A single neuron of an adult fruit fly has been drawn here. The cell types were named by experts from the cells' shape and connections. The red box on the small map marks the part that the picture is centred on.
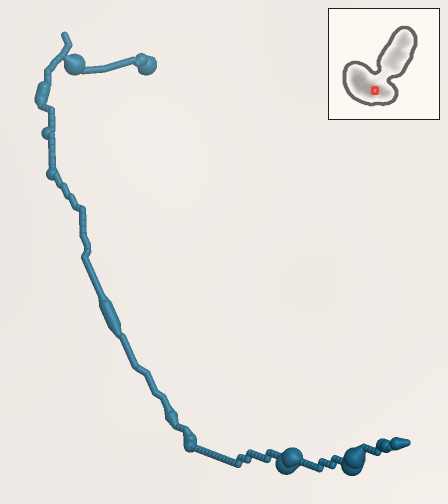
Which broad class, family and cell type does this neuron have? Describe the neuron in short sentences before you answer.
It is in the brain and does not reach the nerve cord. No cell body is drawn. It has a dozen or fewer branch ends. This is a sensory neuron entering the brain. Its family is called class mechanosensory. Its cell type is BM_InOm.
